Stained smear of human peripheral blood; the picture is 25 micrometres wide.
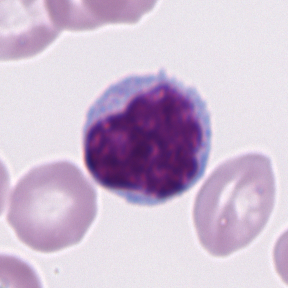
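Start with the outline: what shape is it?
Roughly round; a small tag of cytoplasm projects from the top edge.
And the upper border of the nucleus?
It has a shallow indentation.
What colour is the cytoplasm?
Pale blue.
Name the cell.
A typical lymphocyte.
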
